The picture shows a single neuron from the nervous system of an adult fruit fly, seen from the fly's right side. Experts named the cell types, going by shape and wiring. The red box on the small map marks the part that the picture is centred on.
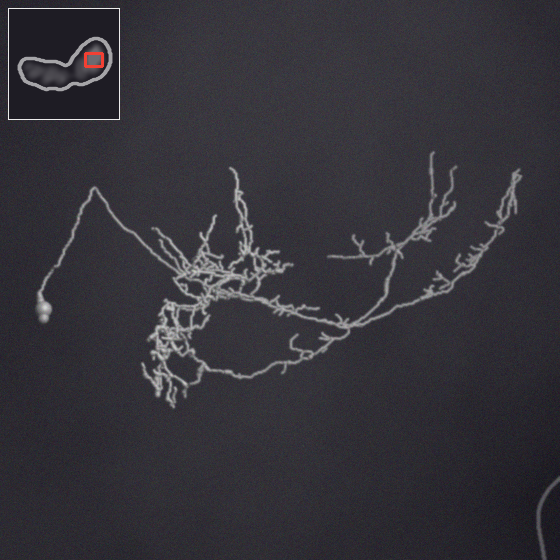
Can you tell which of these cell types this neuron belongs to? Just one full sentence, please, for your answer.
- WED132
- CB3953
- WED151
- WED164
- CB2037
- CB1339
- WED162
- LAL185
The type of this neuron is the cell type WED132.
